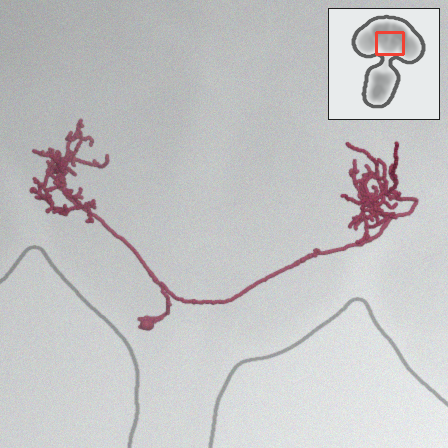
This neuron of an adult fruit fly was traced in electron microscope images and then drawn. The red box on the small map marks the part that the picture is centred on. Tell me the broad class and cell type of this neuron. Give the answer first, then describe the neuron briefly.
It is a central-brain intrinsic neuron. The cell type is WED208. It lies in the brain. Dozens of branch ends can be seen.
